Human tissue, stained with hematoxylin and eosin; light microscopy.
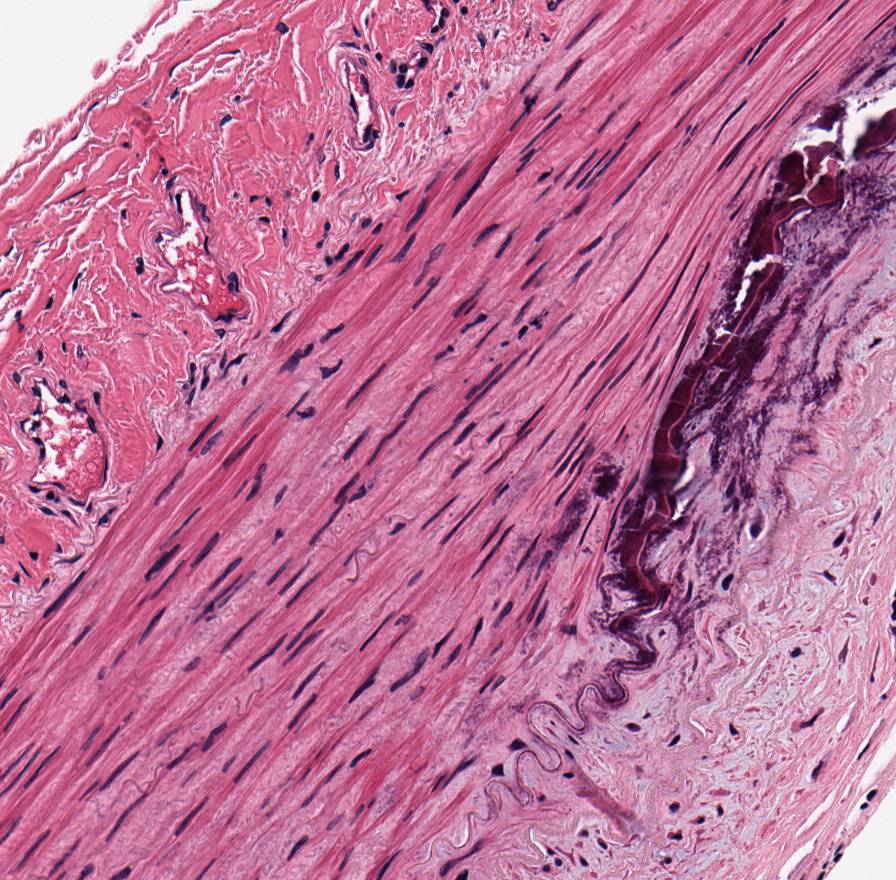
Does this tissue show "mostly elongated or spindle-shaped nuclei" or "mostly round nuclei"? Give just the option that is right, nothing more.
Mostly elongated or spindle-shaped nuclei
